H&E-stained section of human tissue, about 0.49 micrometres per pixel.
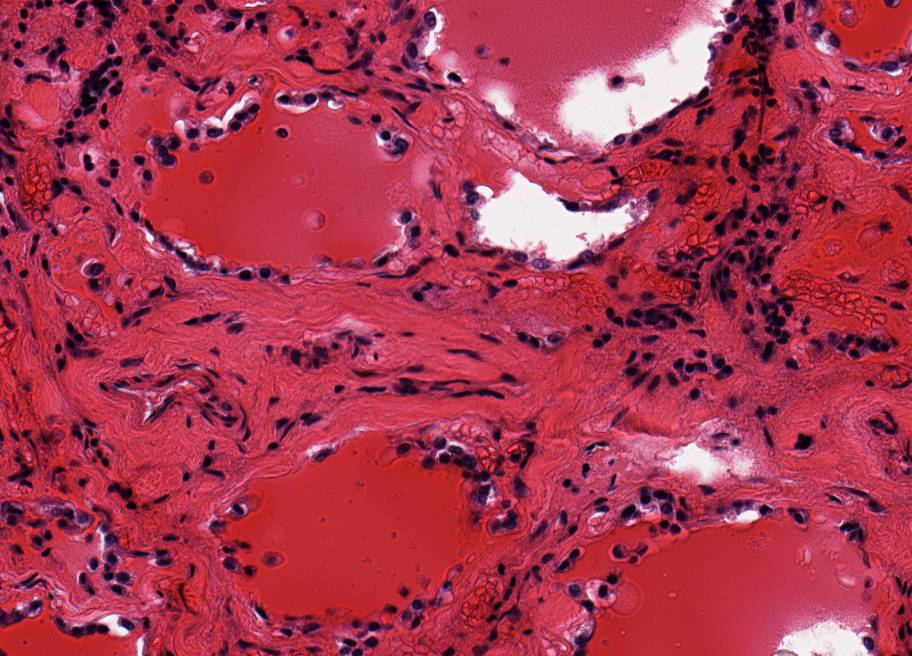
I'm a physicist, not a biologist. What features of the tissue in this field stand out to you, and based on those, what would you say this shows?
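A single layer of flattened to low cuboidal cells lines each rounded space. Filling the spaces is homogeneous, deep red-pink material. Nuclei in the lining and stroma are small and dark, round to oval or elongated. No fat cells are present in the field. This tissue is thyroid.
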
